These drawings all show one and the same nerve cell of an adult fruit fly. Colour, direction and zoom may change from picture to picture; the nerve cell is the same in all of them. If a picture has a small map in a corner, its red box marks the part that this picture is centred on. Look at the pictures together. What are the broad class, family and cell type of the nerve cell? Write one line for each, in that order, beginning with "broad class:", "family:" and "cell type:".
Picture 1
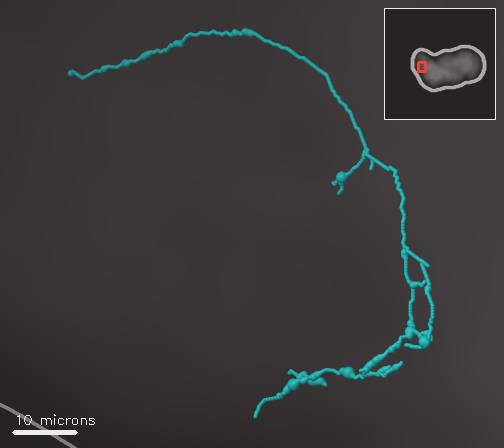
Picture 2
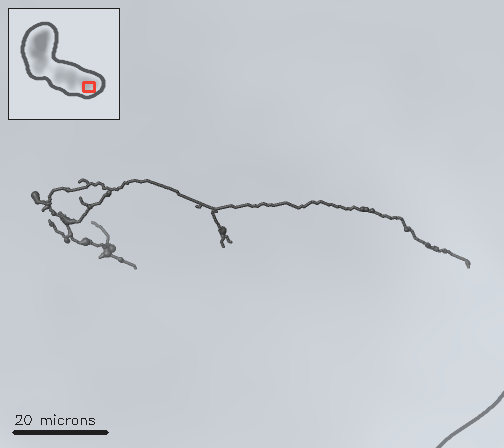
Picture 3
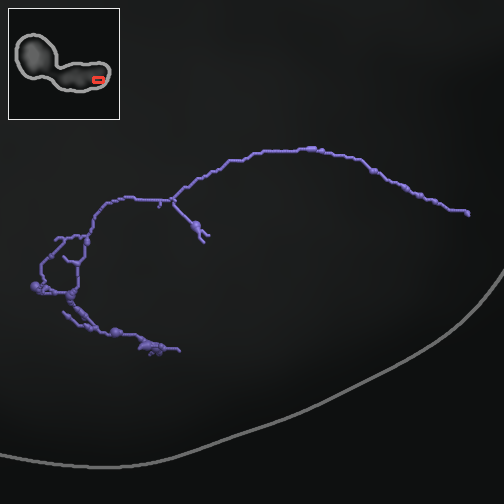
broad class: sensory neuron entering the nerve cord
family: class chemosensory
cell type: SNch10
